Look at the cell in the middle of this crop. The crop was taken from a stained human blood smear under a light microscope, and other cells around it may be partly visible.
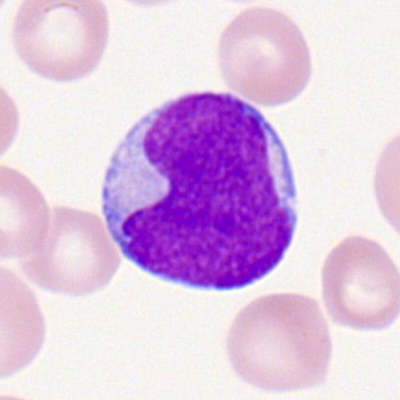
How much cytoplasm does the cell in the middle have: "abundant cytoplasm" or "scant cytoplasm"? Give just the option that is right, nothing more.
Scant cytoplasm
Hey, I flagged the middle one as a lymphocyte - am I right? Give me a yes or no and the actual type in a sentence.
No, the central cell should be identified as a blast, not as a lymphocyte.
